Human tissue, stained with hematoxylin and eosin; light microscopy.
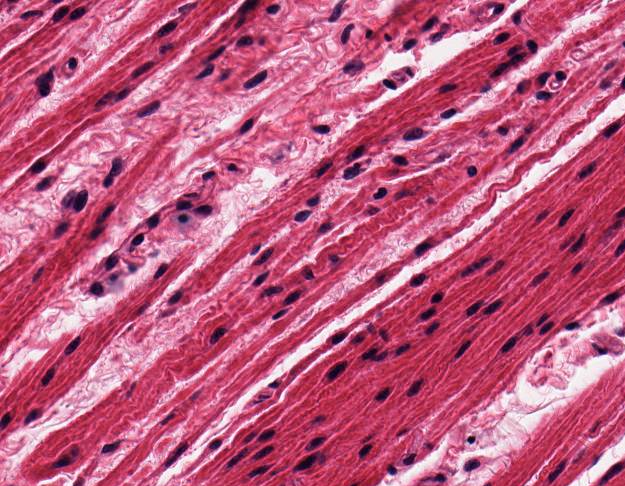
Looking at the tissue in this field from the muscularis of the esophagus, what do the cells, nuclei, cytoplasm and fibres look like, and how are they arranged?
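Look across the whole field: long bundles of deeply eosinophilic fibres run diagonally from lower left to upper right. Within them, notice the elongated nuclei lying parallel to the run of the fibres. Those nuclei stain dark blue-purple against the red fibres, while the fibre cytoplasm takes a deep, fairly uniform red-pink.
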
